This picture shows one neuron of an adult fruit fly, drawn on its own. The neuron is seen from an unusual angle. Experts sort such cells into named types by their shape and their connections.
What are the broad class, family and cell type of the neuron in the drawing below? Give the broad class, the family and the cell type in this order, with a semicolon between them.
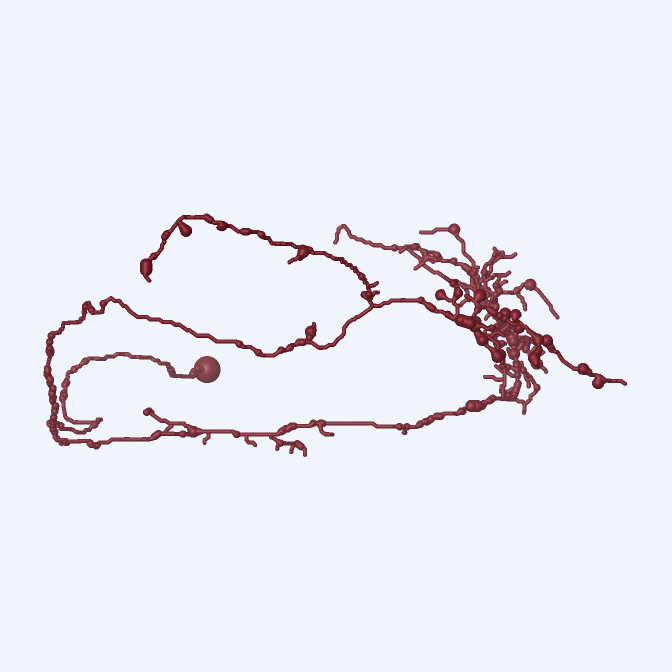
central-brain intrinsic neuron; hemilineage DL1_dorsal; SLP245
